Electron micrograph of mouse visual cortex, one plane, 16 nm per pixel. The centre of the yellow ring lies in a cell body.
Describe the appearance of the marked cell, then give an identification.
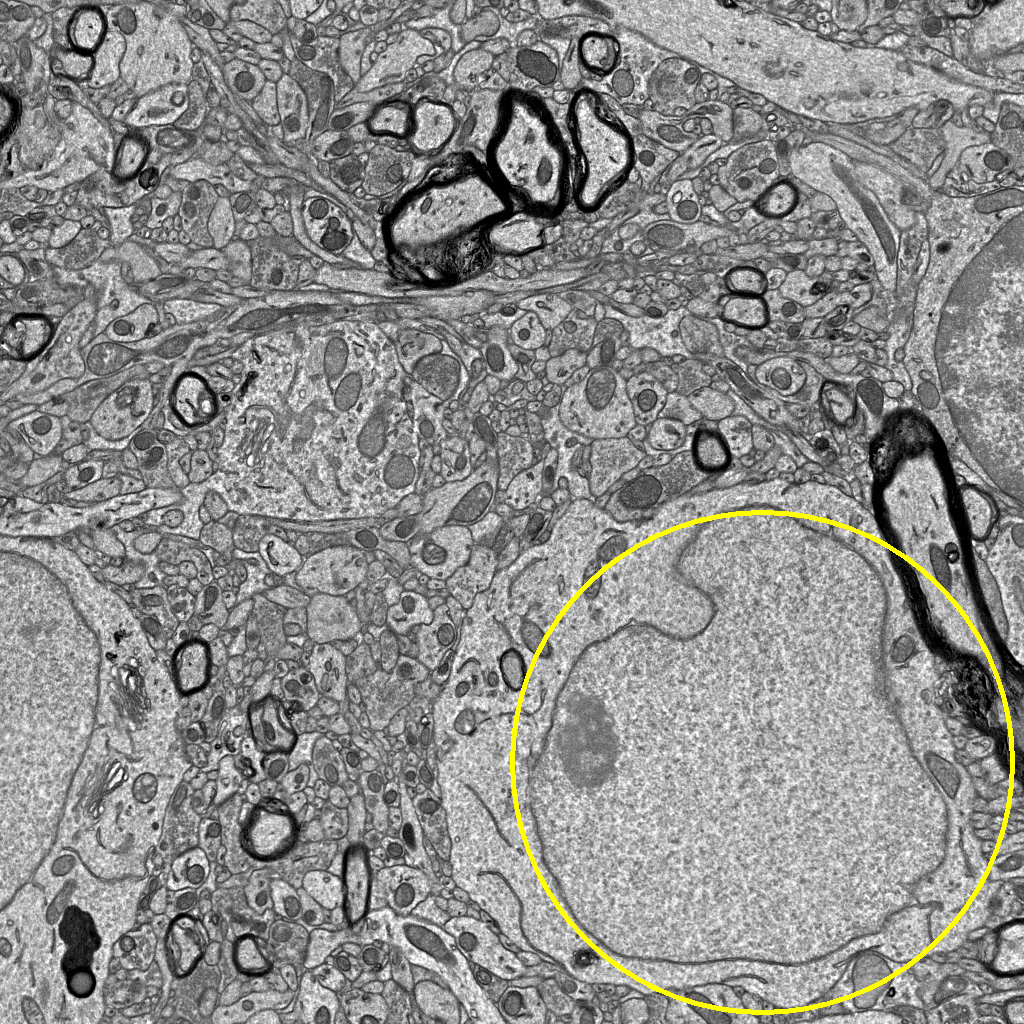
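Notice the large, roundish nucleus, almost whole within the ring. Its envelope folds deeply inward once, at the top. The chromatin is fine and even, with no dark clumps at the envelope. One dark oval nucleolus lies off-centre, to the left. This is an excitatory neuron.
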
